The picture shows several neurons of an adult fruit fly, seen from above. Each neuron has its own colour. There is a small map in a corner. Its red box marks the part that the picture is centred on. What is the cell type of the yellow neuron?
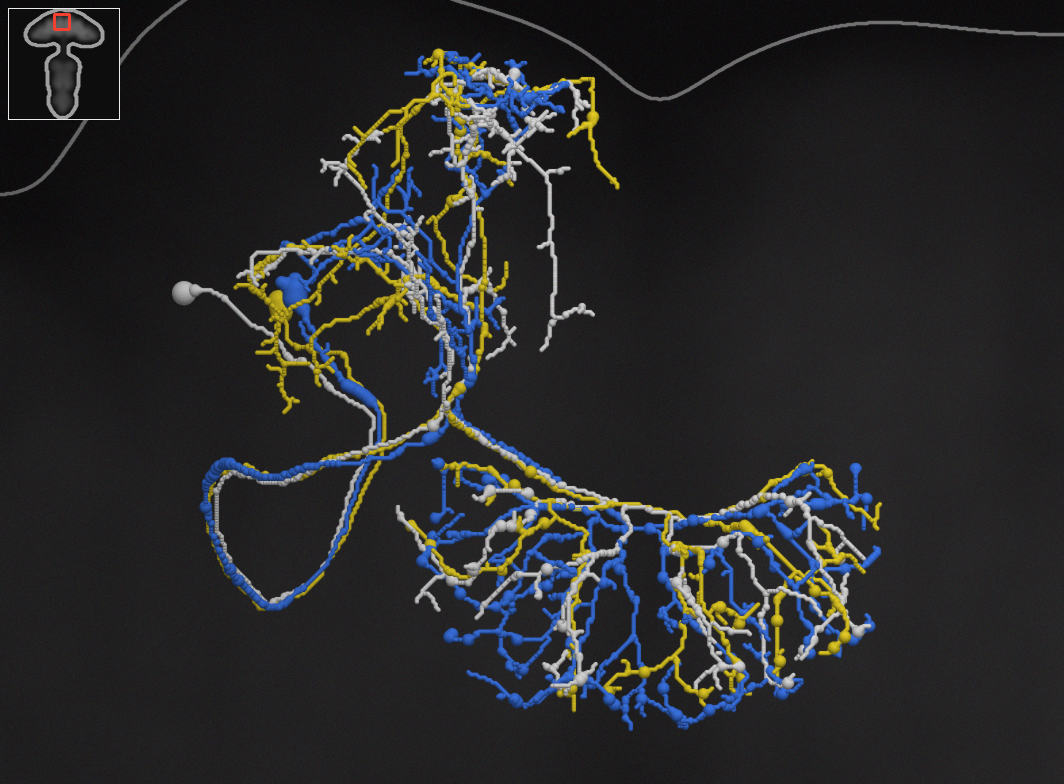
FB4E_a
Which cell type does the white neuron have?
FB4E_b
